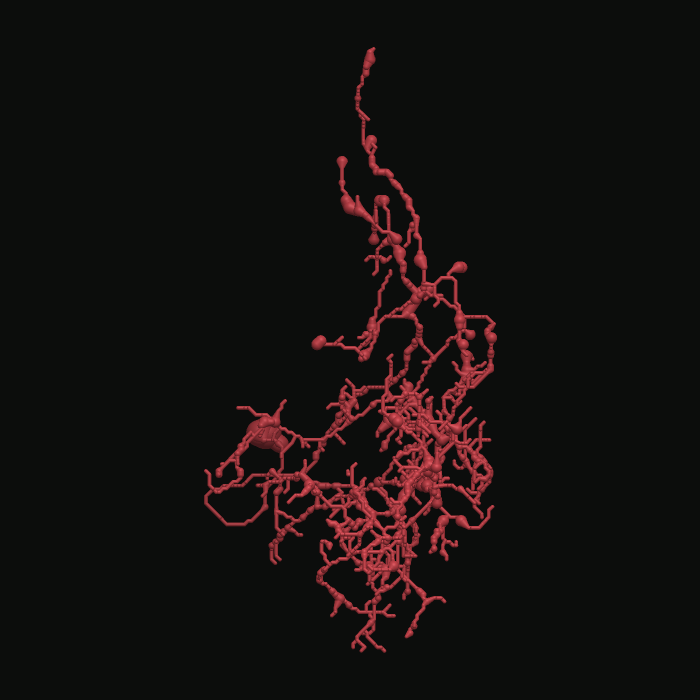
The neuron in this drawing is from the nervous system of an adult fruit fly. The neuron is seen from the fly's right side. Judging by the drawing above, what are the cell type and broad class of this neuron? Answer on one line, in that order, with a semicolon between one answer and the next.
CB2404; central-brain intrinsic neuron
